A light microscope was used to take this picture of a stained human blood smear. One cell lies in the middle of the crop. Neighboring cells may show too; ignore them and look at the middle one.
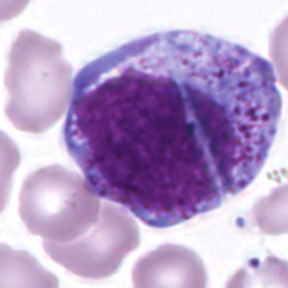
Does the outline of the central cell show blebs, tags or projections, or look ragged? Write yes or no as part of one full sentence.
No, no projections, blebs or ragged parts break the cell's outline.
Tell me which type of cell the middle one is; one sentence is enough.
The central element of this crop is a cell, namely a promyelocyte.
